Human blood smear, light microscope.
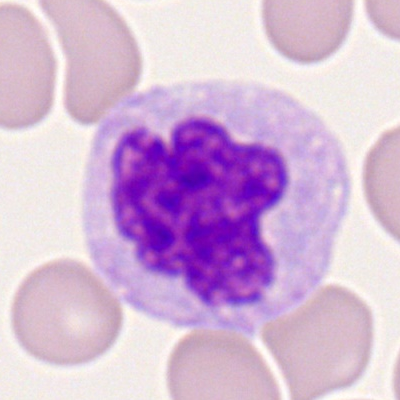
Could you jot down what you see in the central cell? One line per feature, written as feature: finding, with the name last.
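Nucleus: a single connected mass, not separate lobes on thin strands
Chromatin: lacy, with paler spaces between darker strands
Cytoplasm: plentiful, a wide rim around the nucleus
Granules: only fine and faint
Name: monocyte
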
